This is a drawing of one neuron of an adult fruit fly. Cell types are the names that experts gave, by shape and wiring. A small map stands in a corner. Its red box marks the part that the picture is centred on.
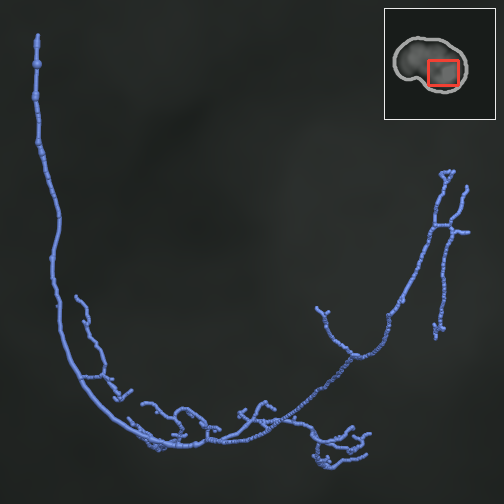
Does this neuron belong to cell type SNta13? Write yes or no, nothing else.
yes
